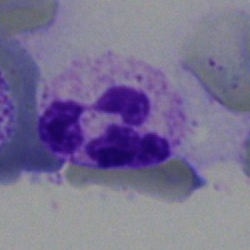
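Segmented neutrophil, the central cell in a stained human bone marrow smear under the light microscope. Its outline is roughly round, as far as I can judge. The nucleus seems divided into separate lobes, joined by narrow strands. I can see no nucleoli in it. Fine pinkish-lilac granules appear scattered through the cytoplasm.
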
